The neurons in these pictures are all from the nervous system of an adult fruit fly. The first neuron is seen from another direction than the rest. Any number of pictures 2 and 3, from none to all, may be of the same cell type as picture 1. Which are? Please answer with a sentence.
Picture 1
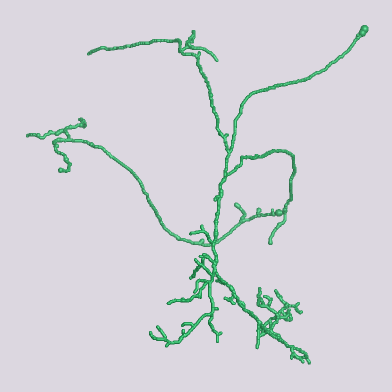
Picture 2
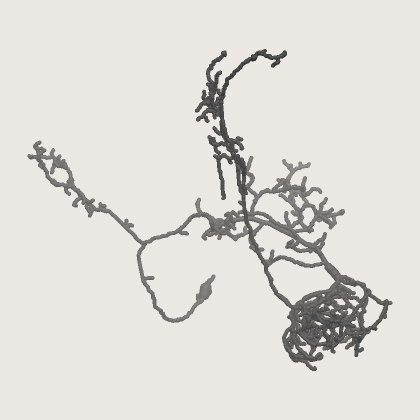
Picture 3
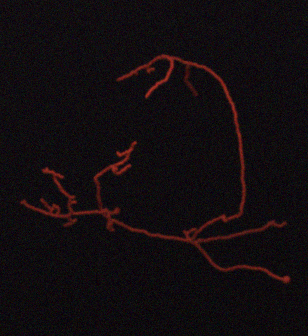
None of them is of the same cell type.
